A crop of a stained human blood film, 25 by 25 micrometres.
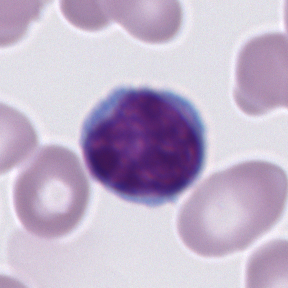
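Typical lymphocyte in a stained peripheral blood smear. Its outline is smooth and roughly round, about 11 micrometres across. The round nucleus, about 10 micrometres across, fills about 80% of the cell's area, so the pale blue cytoplasm makes only a thin rim around it. Notice the chromatin: dense, dark purple and coarsely clumped.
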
